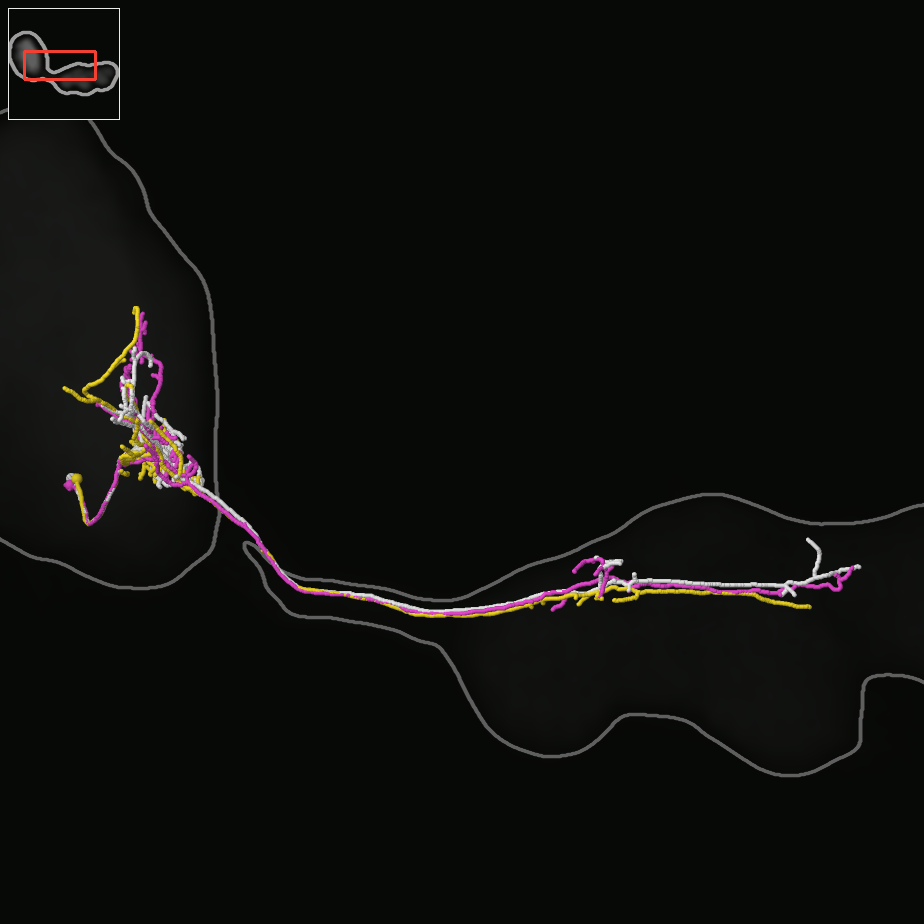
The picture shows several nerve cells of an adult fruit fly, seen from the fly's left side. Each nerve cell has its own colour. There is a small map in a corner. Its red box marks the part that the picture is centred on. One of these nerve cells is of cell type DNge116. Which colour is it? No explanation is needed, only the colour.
magenta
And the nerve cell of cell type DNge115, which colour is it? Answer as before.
yellow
